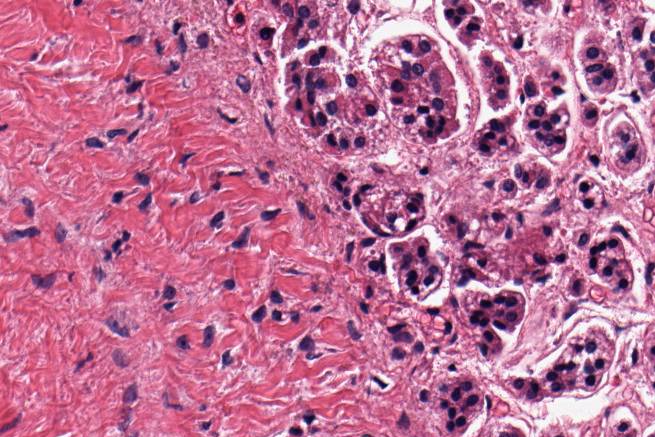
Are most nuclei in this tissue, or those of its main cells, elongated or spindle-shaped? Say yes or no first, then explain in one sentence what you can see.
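No. The nuclei of the cells in the nests are round and darkly stained.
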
